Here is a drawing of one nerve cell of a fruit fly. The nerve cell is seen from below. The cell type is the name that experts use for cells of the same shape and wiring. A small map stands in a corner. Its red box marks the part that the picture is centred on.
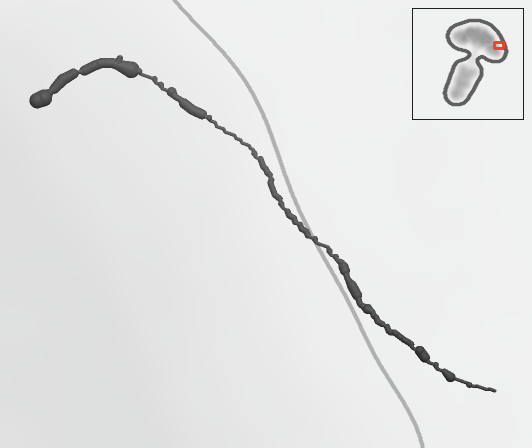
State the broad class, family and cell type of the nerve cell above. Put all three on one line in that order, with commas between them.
photoreceptor or other optic-lobe sensory neuron, class visual, R8p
